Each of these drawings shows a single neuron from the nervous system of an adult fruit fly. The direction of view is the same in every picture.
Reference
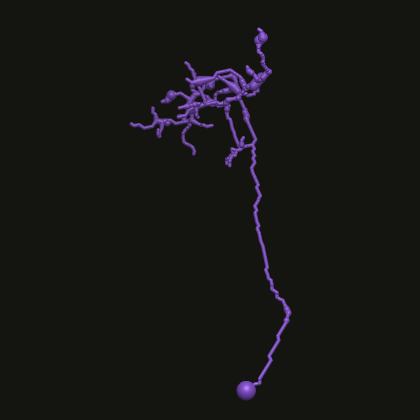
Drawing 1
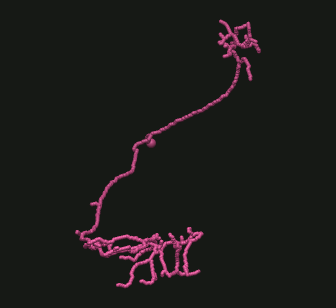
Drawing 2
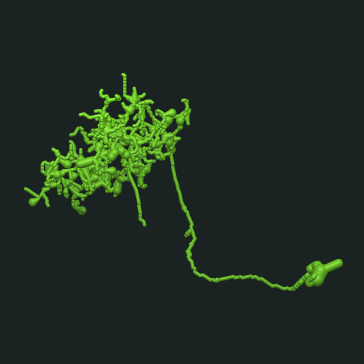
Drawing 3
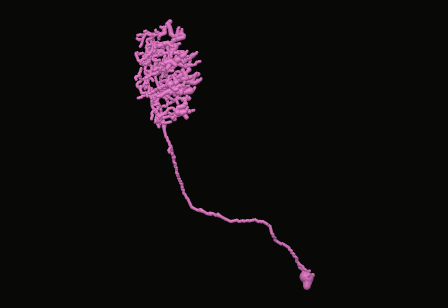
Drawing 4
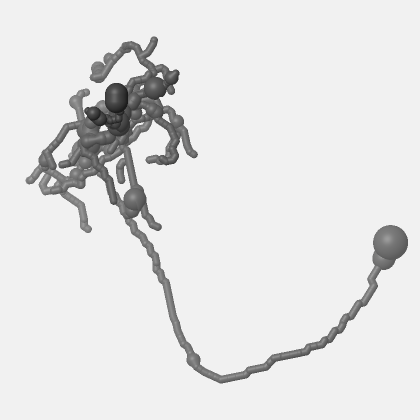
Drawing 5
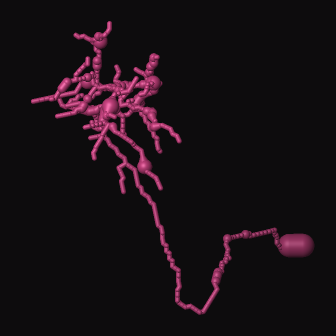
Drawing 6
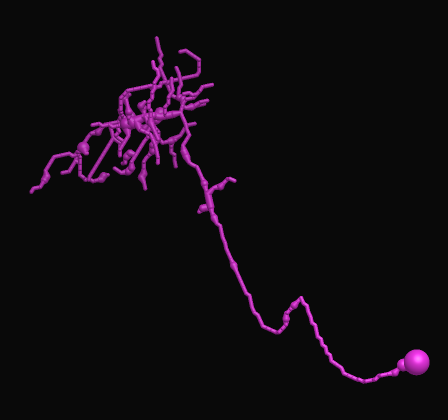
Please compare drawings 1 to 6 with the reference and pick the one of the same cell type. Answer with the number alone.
4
